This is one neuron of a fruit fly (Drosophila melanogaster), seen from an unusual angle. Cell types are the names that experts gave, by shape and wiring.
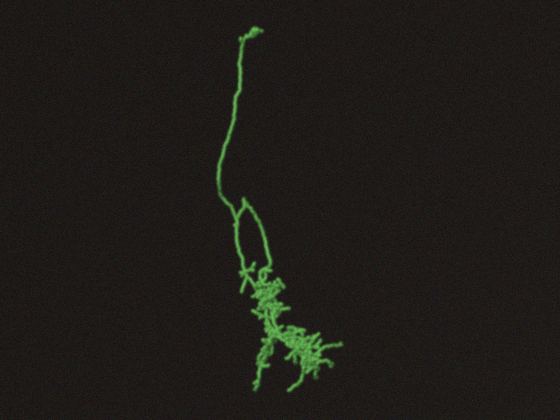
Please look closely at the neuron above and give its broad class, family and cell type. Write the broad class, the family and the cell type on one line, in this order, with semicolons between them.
central-brain intrinsic neuron; hemilineage AOTUv1_ventral; PS031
